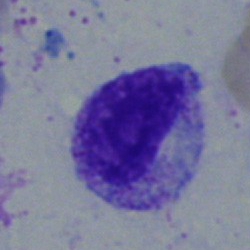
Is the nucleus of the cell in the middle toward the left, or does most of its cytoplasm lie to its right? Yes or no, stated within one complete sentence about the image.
Yes, the nucleus of this cell lies toward the left.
